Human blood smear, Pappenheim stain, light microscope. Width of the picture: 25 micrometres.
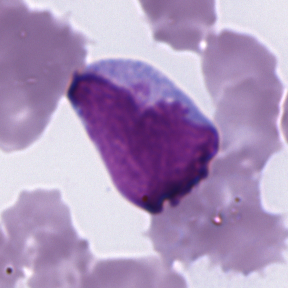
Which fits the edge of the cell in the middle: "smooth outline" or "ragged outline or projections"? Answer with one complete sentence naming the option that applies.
The cell is bounded by a rough outline.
